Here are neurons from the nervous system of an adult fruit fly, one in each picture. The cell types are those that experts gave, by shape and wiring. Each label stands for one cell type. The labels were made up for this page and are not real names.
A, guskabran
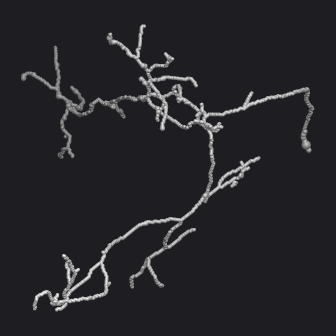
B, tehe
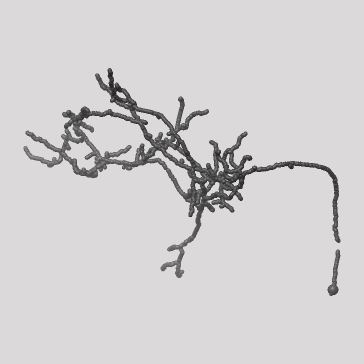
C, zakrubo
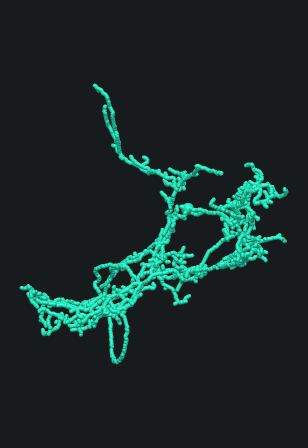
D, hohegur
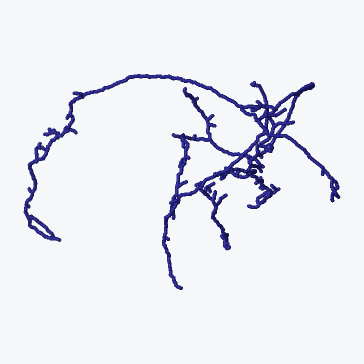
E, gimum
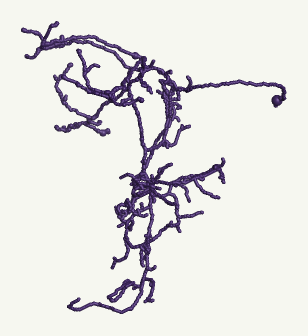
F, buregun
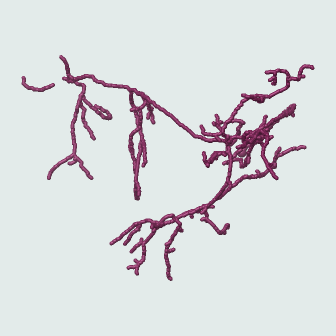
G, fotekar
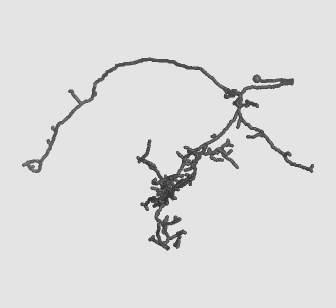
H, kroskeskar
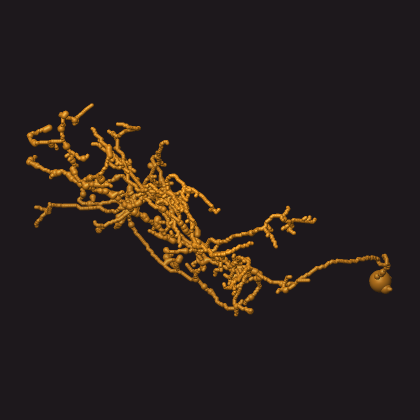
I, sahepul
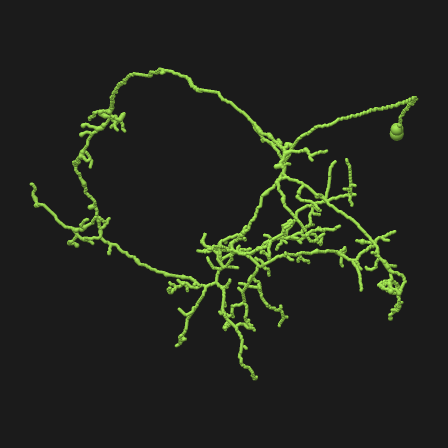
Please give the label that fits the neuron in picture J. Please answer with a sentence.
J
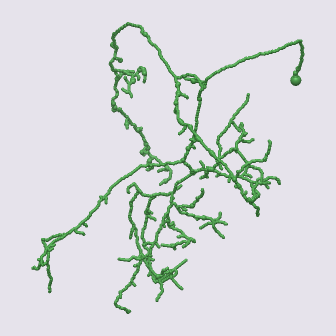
It belongs to hohegur.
